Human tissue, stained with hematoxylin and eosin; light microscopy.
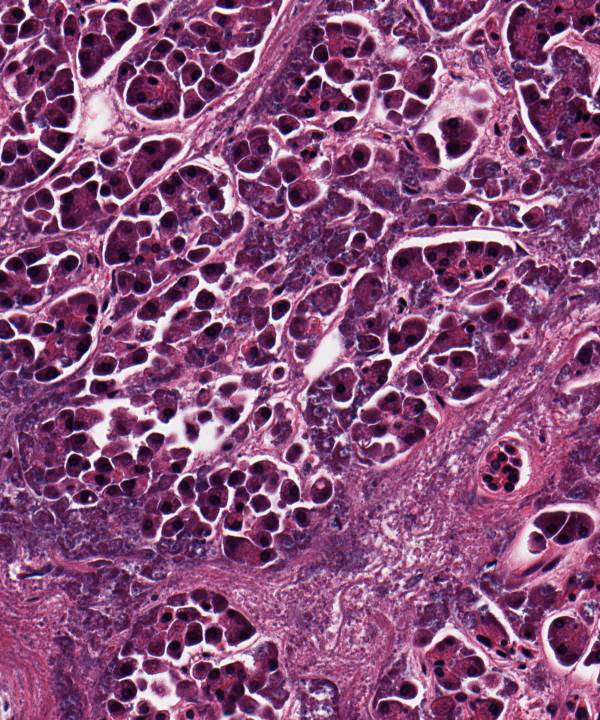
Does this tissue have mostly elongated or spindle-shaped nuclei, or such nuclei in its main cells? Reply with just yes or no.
No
